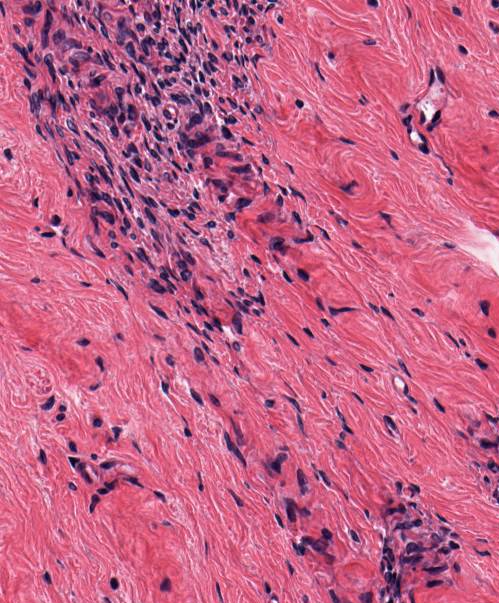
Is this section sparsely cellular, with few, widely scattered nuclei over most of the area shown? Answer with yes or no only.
Yes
